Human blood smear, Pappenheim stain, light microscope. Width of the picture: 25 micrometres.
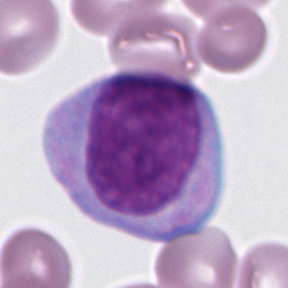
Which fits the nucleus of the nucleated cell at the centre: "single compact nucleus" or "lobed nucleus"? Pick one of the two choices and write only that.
Single compact nucleus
